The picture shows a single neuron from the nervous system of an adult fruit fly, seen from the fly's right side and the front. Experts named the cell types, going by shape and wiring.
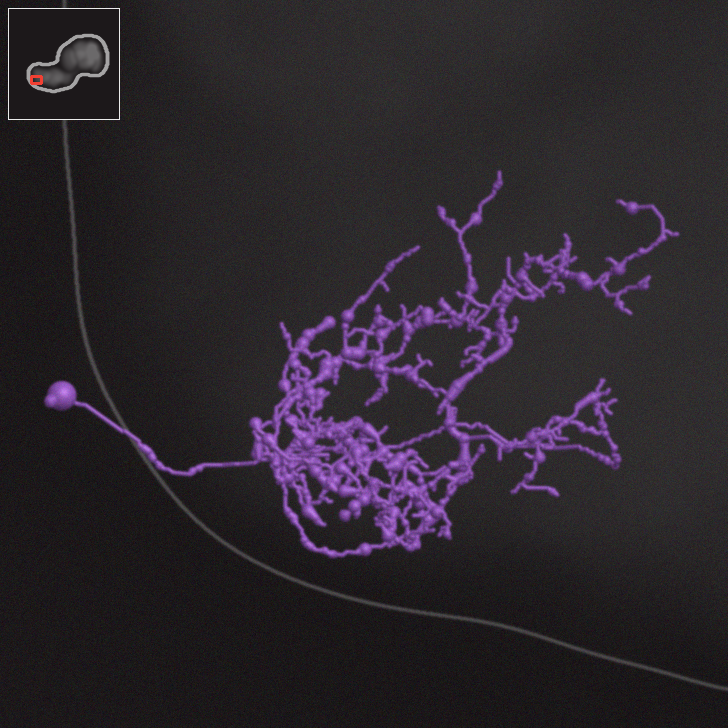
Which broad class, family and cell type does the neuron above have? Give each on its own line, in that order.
nerve-cord intrinsic neuron
hemilineage 01B
IN01B023_b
